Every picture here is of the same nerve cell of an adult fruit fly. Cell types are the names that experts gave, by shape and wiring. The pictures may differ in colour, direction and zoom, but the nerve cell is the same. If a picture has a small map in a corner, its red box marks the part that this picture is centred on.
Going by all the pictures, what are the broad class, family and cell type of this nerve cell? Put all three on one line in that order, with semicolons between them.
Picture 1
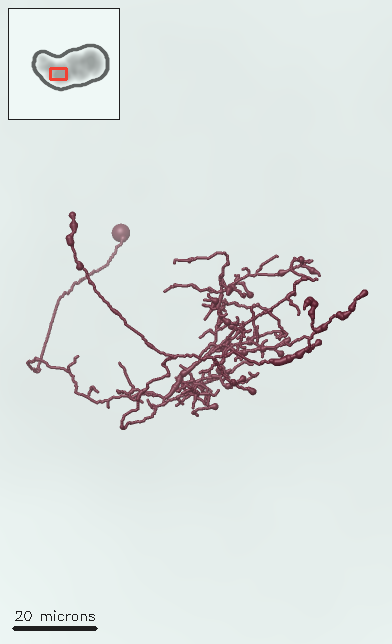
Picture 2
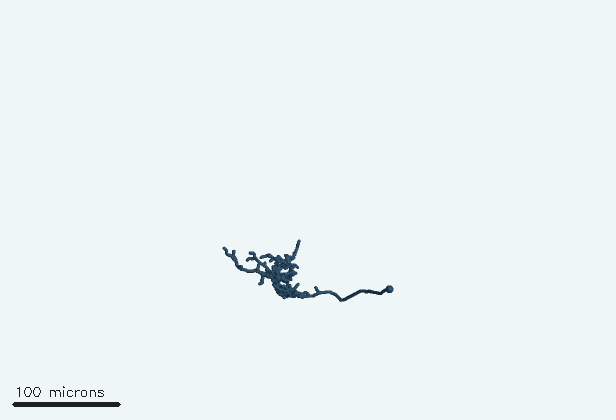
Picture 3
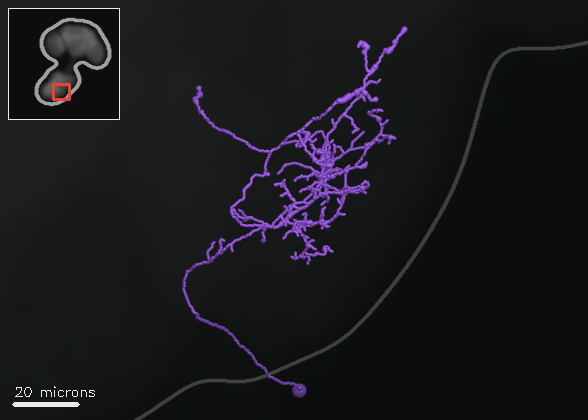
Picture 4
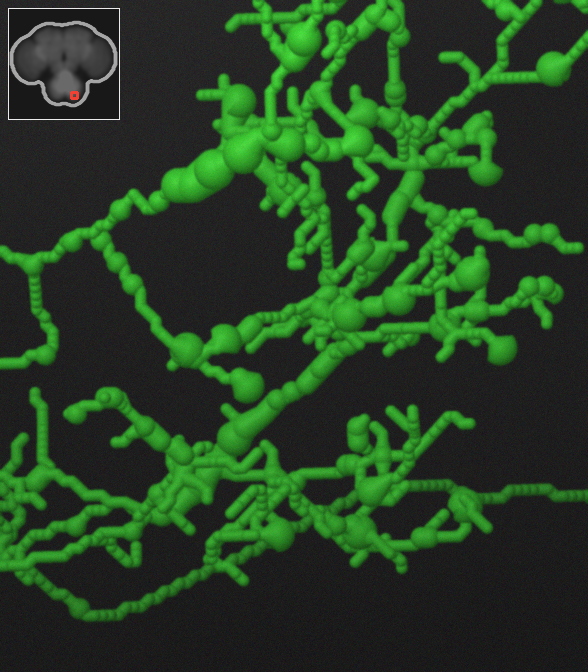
nerve-cord intrinsic neuron; hemilineage 01B; IN01B067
